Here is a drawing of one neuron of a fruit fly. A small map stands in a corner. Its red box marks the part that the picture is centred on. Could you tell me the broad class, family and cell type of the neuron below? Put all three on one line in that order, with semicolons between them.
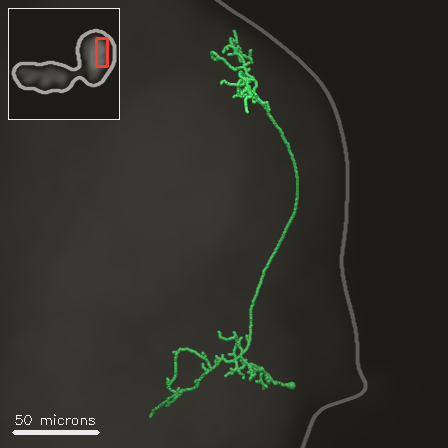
central-brain intrinsic neuron; hemilineage FLAa3; FLA002m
